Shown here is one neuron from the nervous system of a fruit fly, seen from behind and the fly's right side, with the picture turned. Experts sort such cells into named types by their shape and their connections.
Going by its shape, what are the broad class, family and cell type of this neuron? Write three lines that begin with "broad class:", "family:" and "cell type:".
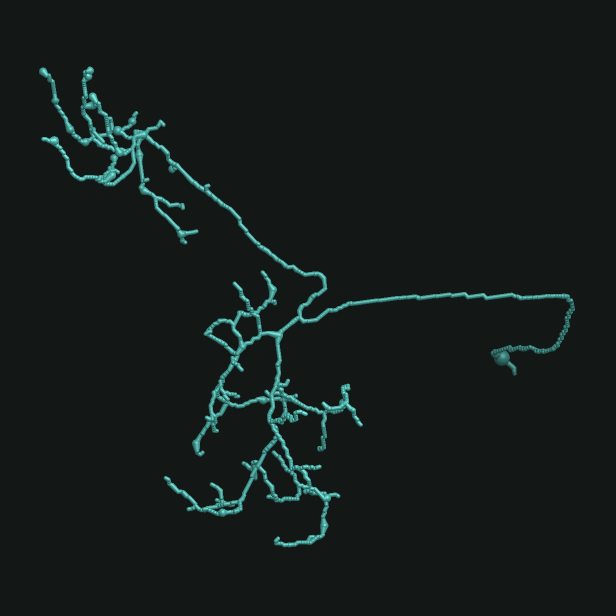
broad class: central-brain intrinsic neuron
family: hemilineage SLPav3
cell type: CB2448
